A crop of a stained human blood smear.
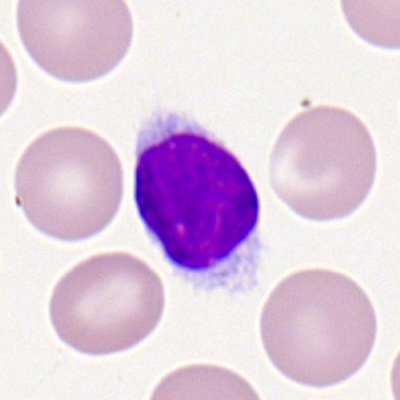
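Lymphocyte with fine hair-like projections fraying out from its cytoplasm, mostly at the upper left and lower right. The cytoplasm is pale blue and forms only a thin rim, since the nucleus fills most of the cell. Its chromatin is dense and deep purple, broken by a few paler streaks.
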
